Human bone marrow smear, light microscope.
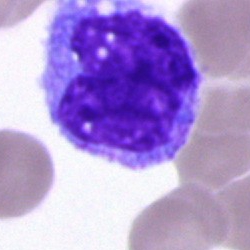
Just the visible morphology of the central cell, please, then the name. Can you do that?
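Most of the cell is taken up by the nucleus, whose dark purple chromatin is patchy, with lighter areas lying between darker clumps. The rim of cytoplasm is widest on the left side. Several small round white spots lie over the nucleus. Name: monocyte.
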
